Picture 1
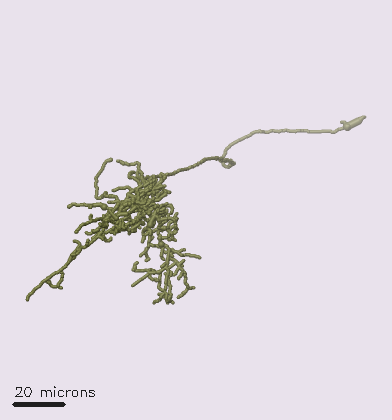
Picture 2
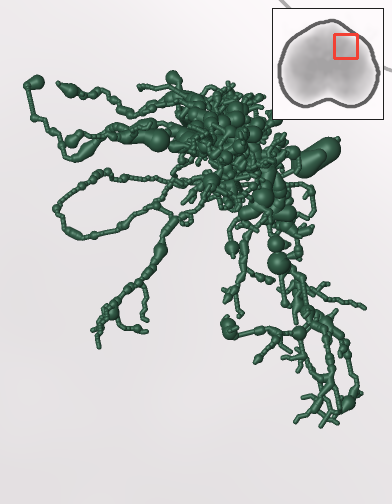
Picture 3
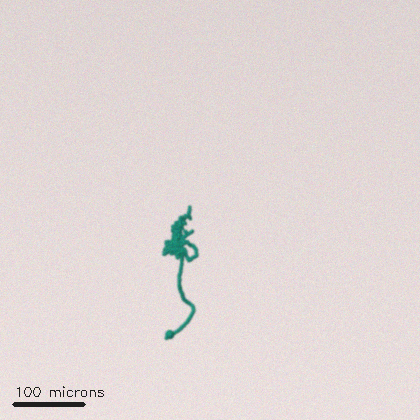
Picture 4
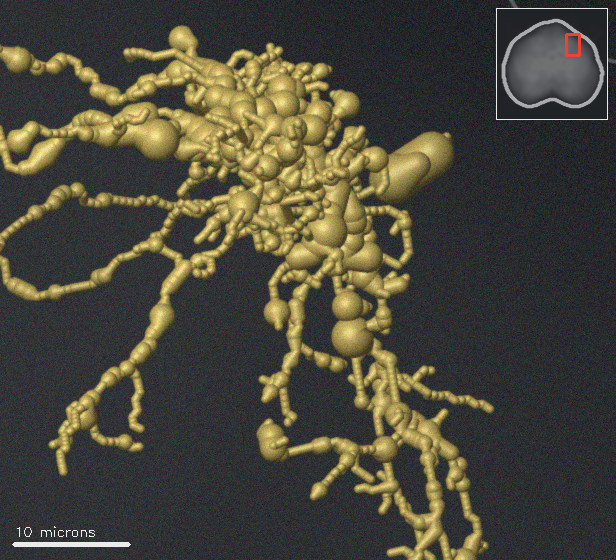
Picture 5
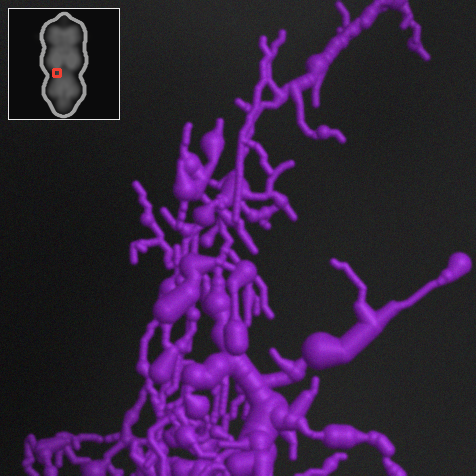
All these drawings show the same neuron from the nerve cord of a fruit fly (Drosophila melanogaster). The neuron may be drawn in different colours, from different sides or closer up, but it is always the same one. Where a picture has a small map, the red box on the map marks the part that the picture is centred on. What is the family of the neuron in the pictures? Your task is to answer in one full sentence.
Family hemilineage 03B is the family of this neuron.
